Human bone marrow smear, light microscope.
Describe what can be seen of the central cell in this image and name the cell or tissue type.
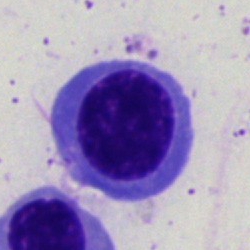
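A round, smooth outline encloses a nucleus that fills most of the cell. The cytoplasm is blue, and no granules are seen in it. This cell is an erythroblast.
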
